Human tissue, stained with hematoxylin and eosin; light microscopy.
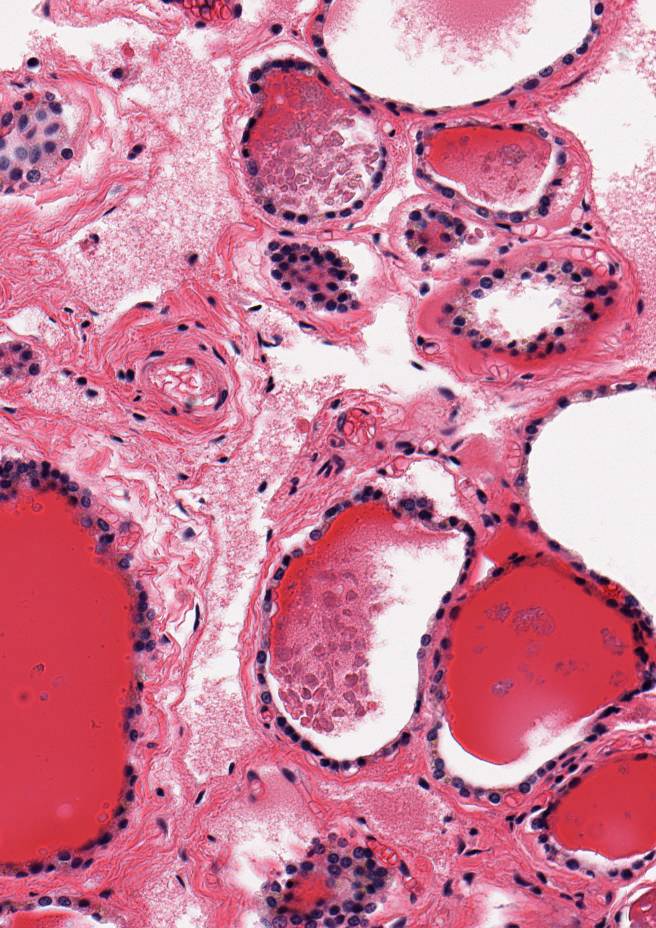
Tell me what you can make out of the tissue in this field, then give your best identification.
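Look first at the rounded follicles: they vary widely in size, and fibrous stroma separates them. Each is lined by a single layer of flattened to low cuboidal cells with dark round nuclei. At the lower left, a large follicle is filled with dense, homogeneous, deep red material. In several follicles of the upper half, clusters of loose rounded cells sit within the lumens. This tissue is thyroid.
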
